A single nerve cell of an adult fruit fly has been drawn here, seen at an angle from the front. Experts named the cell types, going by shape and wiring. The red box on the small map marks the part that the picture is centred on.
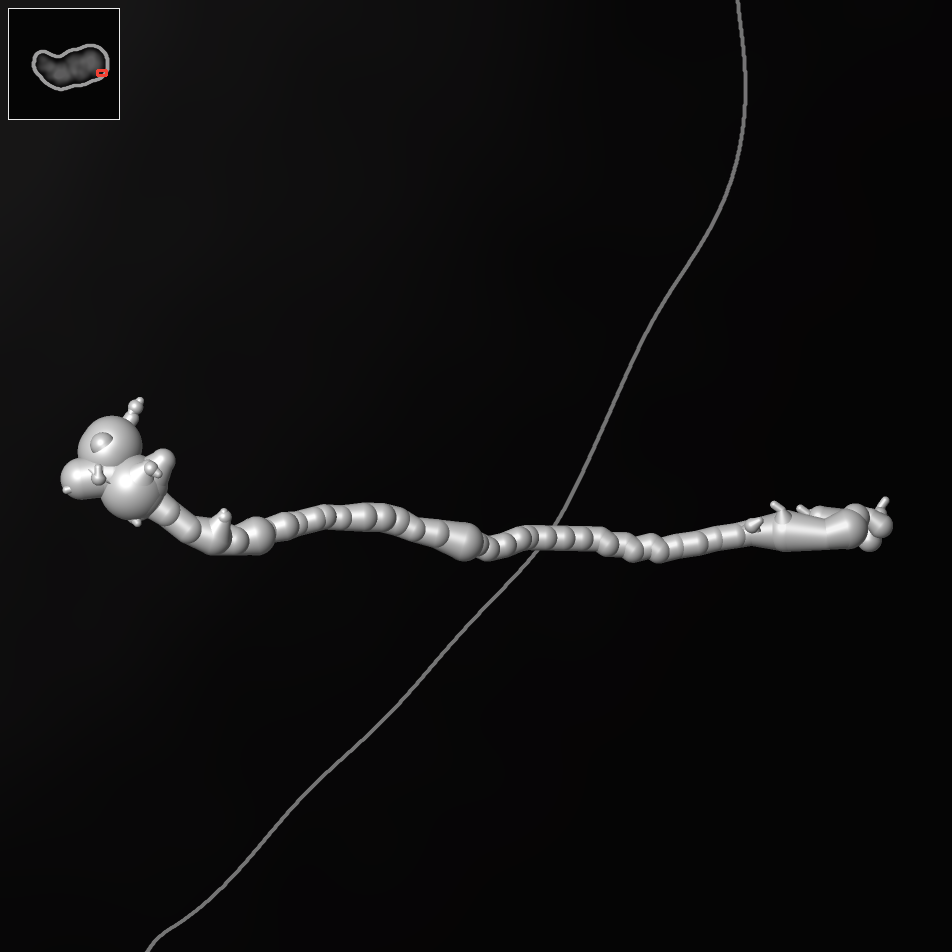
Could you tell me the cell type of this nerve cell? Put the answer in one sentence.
The cell type is L2.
